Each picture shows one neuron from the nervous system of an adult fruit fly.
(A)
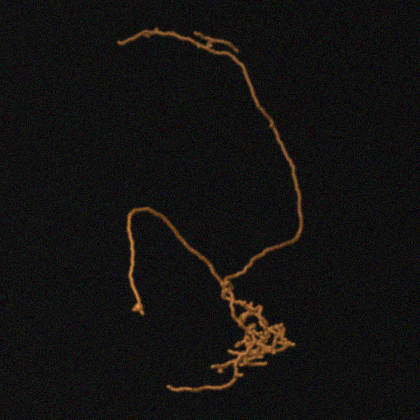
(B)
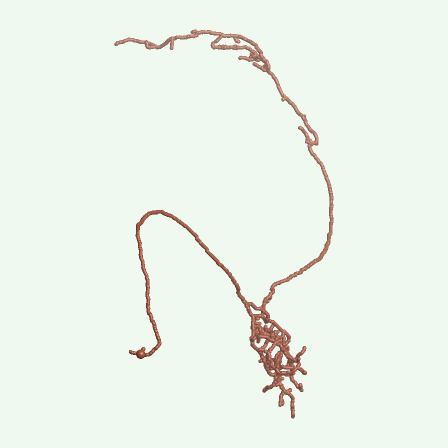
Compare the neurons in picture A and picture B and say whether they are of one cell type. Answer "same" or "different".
different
